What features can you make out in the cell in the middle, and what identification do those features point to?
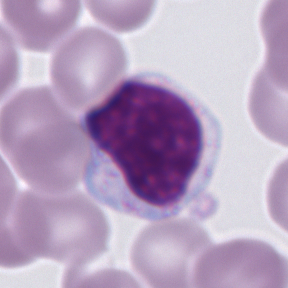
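Look first at the nucleus: a single, unlobed mass. Around it, pale blue cytoplasm forms a rim that is widest at the lower left of the cell. From the lower right edge, a small rounded bleb protrudes. The cell is a large granular lymphocyte.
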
